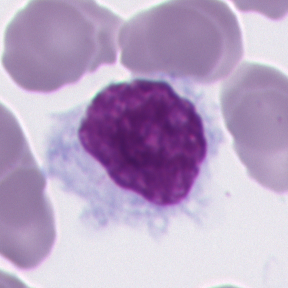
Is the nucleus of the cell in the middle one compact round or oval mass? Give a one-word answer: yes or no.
Yes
